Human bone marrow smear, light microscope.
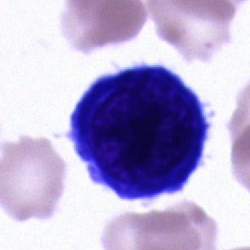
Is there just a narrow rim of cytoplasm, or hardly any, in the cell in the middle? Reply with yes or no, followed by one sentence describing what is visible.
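Yes. Only a very thin rim of cytoplasm is seen around the nucleus.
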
